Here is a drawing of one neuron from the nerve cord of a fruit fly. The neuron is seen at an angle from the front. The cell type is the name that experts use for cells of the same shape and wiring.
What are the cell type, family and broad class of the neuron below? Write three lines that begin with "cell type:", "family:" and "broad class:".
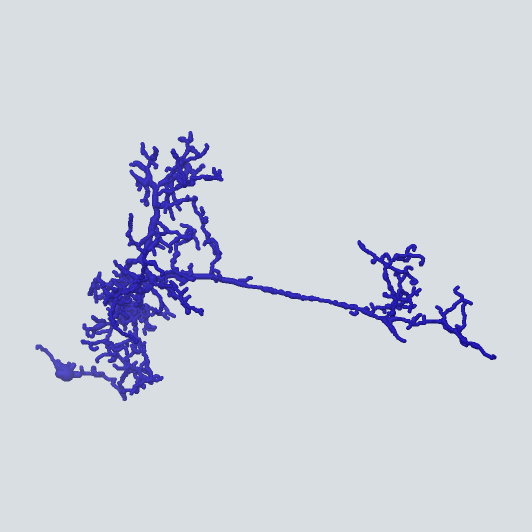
cell type: IN13A018
family: hemilineage 13A
broad class: nerve-cord intrinsic neuron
